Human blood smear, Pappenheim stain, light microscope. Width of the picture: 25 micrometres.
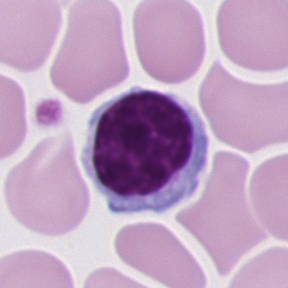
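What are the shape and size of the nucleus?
Round, about 9 micrometres across, filling most of the cell.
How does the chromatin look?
Dense and dark purple, with coarse clumps separated by slightly paler streaks.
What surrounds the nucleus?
A scant pale blue rim of cytoplasm, widest along the lower side.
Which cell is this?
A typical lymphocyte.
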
